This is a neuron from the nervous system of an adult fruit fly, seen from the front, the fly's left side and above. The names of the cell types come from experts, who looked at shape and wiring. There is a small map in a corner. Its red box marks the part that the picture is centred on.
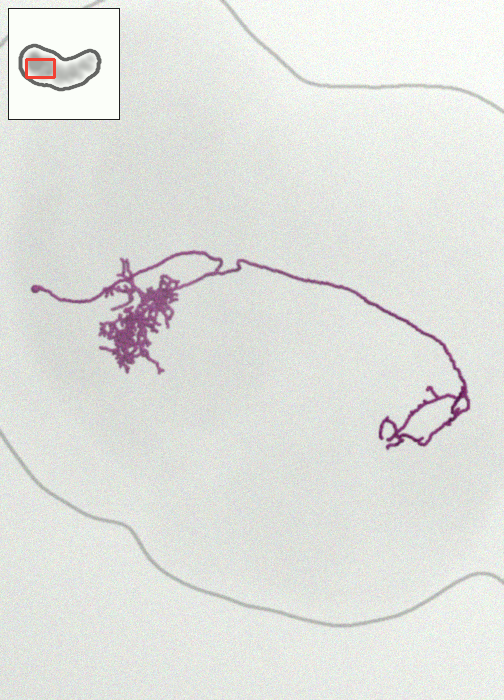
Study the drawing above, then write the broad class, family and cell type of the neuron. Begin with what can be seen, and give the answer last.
The cell body can be seen on the left of the picture. In this view it is wider than it is tall. Its broad class is central-brain intrinsic neuron. The family is hemilineage VLPa2. Its cell type is CB4163.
